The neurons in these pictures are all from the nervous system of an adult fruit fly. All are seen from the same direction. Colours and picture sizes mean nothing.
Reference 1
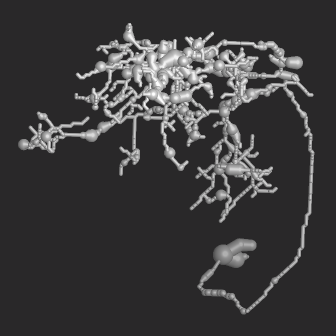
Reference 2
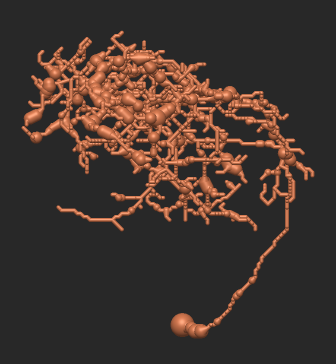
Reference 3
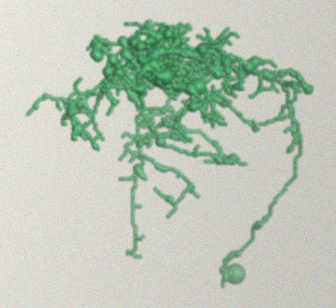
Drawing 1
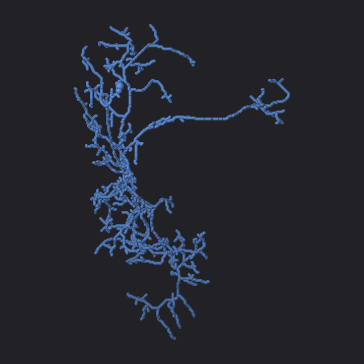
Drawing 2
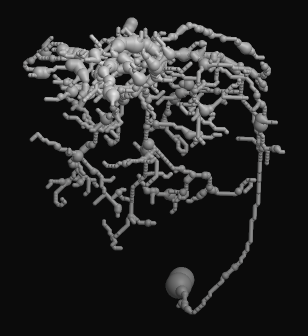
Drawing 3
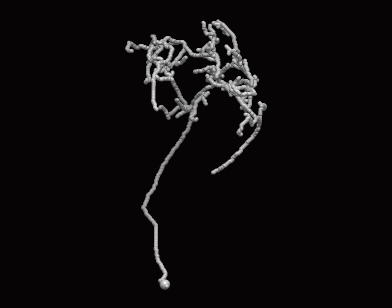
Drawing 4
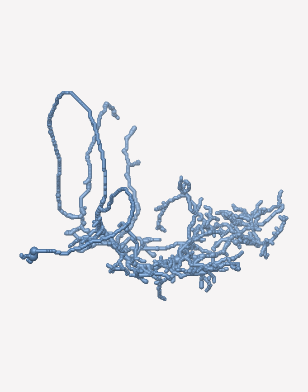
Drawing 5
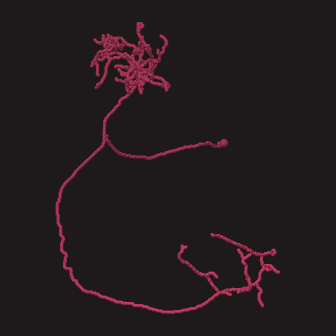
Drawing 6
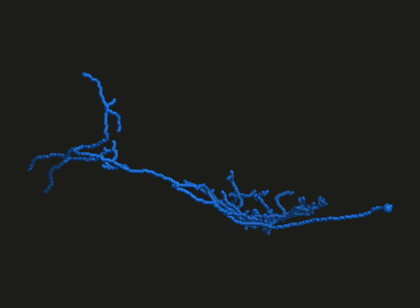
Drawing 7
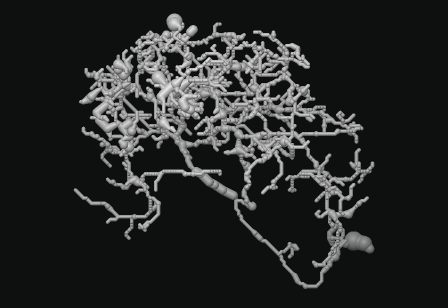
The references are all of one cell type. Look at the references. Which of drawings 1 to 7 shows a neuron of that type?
Drawing 2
